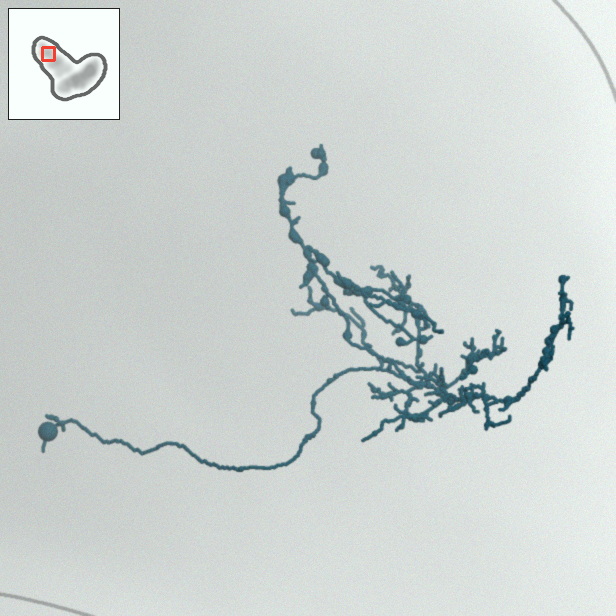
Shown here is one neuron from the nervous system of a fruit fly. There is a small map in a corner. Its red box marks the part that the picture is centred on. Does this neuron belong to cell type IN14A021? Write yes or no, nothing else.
no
